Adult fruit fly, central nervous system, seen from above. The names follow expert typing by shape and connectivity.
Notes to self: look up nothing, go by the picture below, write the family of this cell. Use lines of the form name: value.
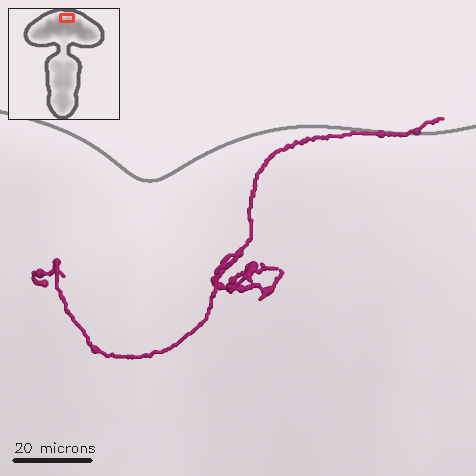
family: class olfactory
